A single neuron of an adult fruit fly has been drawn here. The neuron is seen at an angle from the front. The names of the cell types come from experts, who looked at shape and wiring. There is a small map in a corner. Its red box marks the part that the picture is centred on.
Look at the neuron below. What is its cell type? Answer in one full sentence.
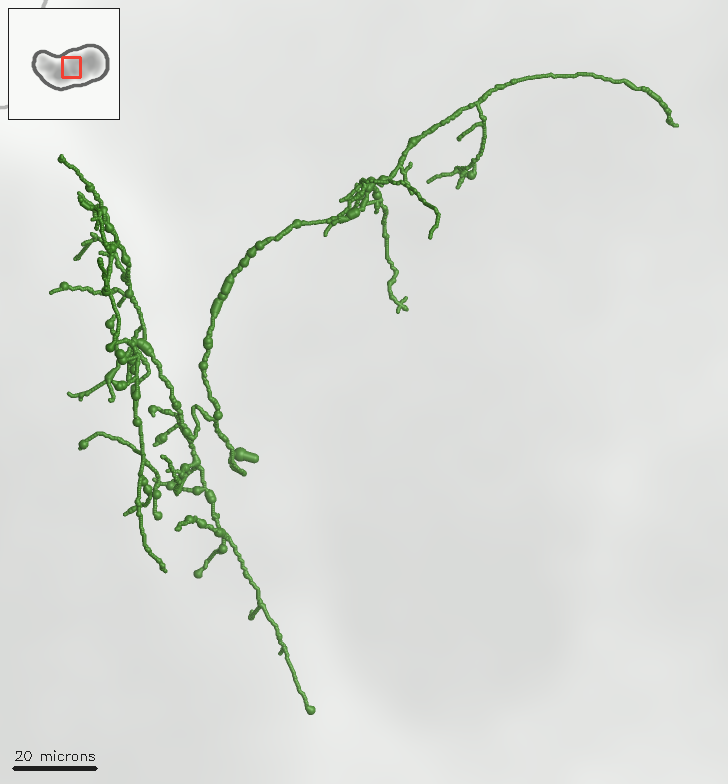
This neuron is assigned to the cell type LT70.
